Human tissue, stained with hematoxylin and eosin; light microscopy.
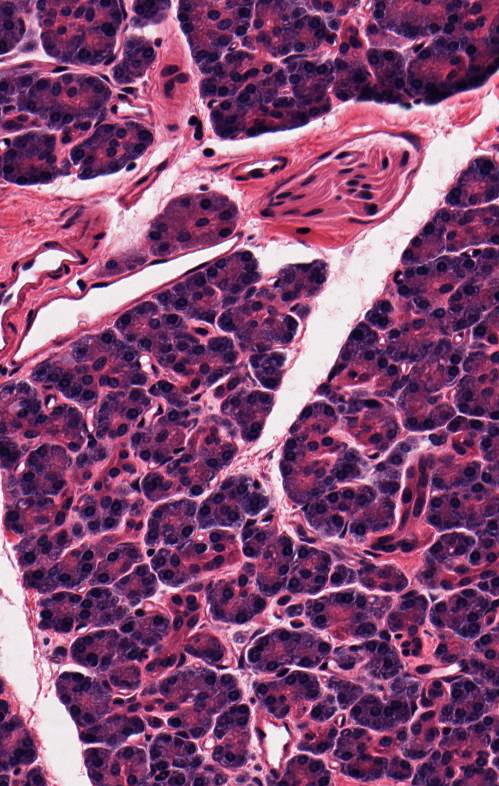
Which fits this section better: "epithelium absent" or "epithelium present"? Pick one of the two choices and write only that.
Epithelium present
